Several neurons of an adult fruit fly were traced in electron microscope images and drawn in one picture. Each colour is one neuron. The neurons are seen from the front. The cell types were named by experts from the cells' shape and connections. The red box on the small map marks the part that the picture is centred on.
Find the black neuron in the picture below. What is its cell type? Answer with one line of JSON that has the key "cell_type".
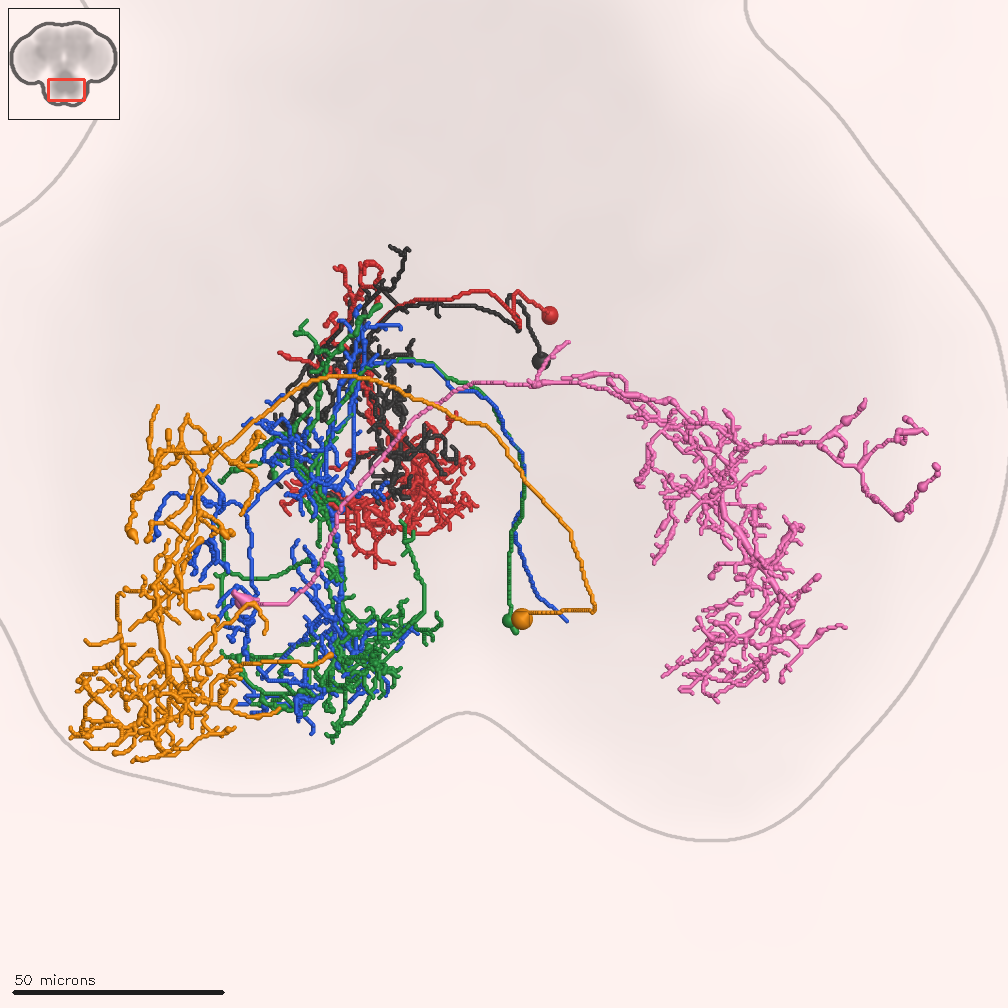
{"cell_type": "IN12B073"}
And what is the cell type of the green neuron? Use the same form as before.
{"cell_type": "IN12B077"}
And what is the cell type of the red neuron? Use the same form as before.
{"cell_type": "IN12B065"}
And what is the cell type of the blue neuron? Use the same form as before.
{"cell_type": "IN12B074"}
